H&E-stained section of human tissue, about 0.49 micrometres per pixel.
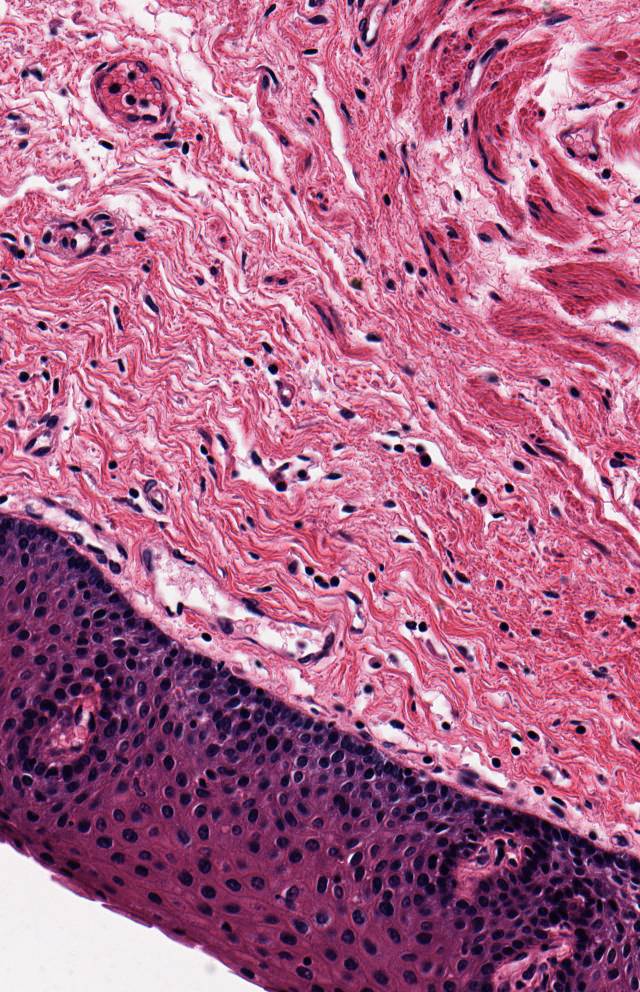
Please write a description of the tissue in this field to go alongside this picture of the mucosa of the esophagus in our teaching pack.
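Along the lower left runs a band of stratified epithelium; connective tissue fills the upper and right part. The most superficial cells still keep their nuclei, with no separate anucleate layer on top. Where the epithelium meets the stroma, the basal cells are crowded and stain darker than those above. In the upper right, deep pink muscle bundles are cut in several directions.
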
